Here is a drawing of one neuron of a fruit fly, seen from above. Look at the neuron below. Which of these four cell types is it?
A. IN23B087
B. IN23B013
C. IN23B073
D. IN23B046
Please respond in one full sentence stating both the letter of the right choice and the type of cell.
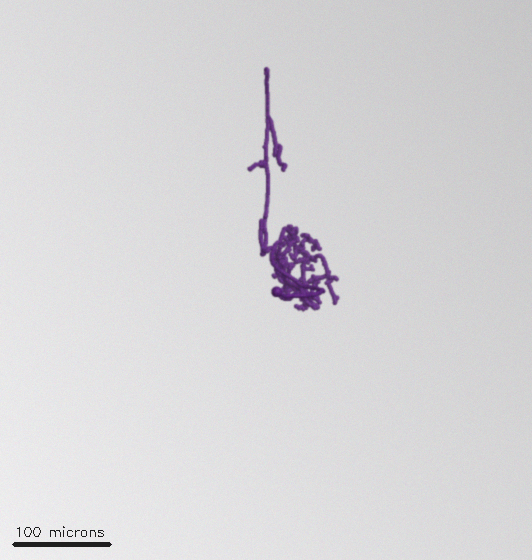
Option C, IN23B073, is the cell type of the neuron.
